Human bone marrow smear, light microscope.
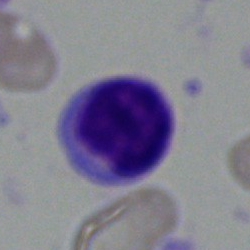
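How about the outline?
It looks round and smooth to me.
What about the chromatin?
Dense, and stained dark purple.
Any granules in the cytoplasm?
None that I can see; there is only a scant rim, widest on the lower left.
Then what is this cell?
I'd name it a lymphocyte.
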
